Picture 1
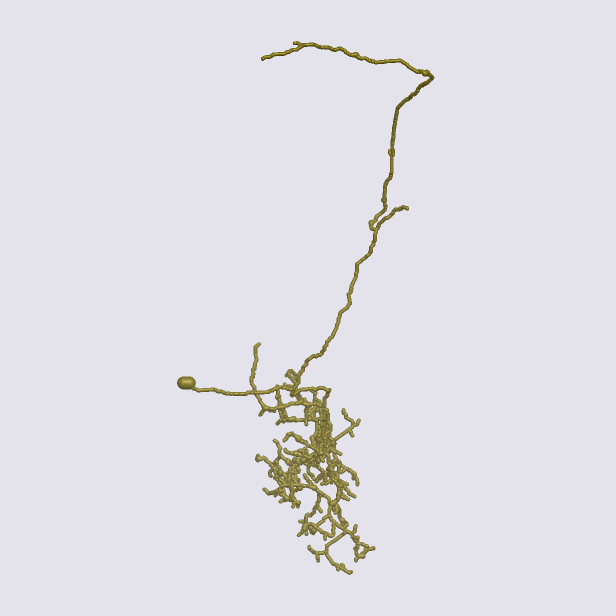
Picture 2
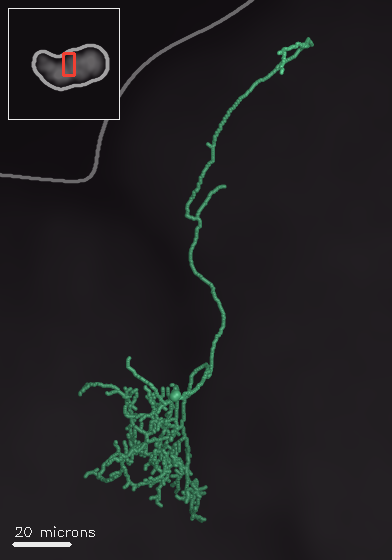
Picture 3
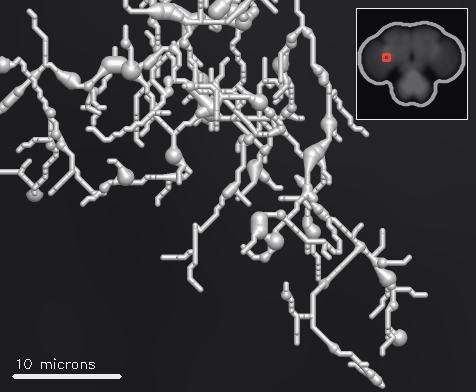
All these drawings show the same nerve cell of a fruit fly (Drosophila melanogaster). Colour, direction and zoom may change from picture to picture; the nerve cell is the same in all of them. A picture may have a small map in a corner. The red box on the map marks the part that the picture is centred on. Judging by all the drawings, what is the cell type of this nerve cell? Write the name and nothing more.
LoVP6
